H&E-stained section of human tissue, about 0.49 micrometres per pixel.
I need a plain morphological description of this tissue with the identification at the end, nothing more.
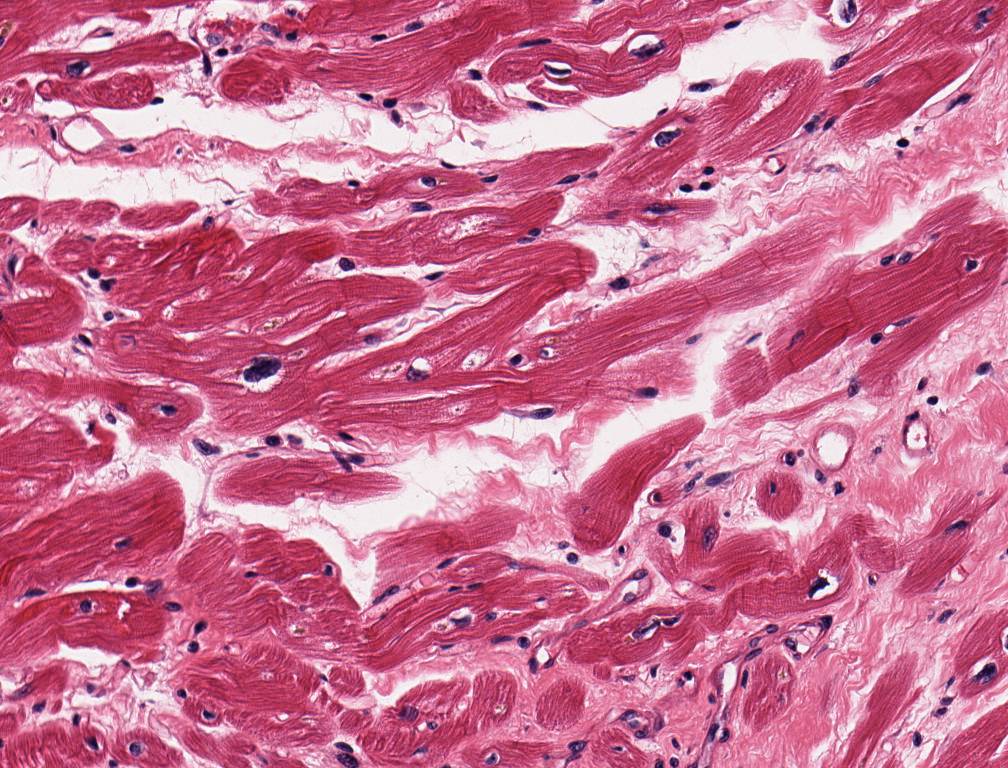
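Many muscle fibres branch and join neighbouring fibres, and fine cross-striations run along many of them. Nuclei lie singly in the centre of the fibres. Pale zones at the ends of some central nuclei hold small yellow-brown granules. This is the left ventricle of the heart.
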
